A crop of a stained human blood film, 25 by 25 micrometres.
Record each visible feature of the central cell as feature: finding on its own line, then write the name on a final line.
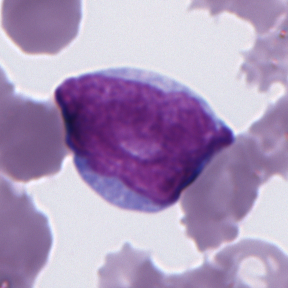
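Cell size: about 16 by 12 micrometres
Cell outline: smooth, no hair-like projections
Nucleus size: about 16 by 10 micrometres, about 80% of cell area
Nuclear outline: irregular, angular, not split into separate lobes
Nuclear extent: reaches cell edge left and right
Cytoplasm: mostly a crescent below nucleus
Name: myeloblast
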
